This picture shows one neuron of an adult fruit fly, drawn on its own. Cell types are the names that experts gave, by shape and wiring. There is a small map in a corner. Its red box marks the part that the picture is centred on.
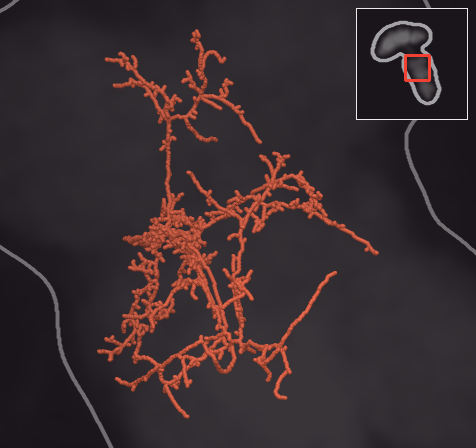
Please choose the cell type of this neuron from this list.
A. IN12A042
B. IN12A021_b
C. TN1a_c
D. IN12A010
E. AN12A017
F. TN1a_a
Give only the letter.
F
